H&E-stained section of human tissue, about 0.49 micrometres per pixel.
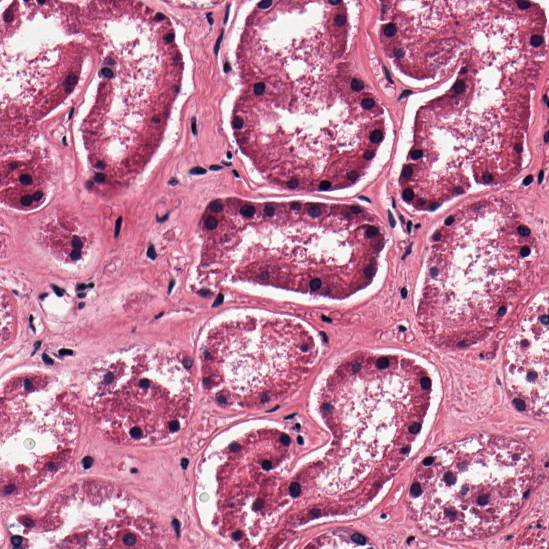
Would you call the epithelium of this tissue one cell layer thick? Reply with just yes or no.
Yes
